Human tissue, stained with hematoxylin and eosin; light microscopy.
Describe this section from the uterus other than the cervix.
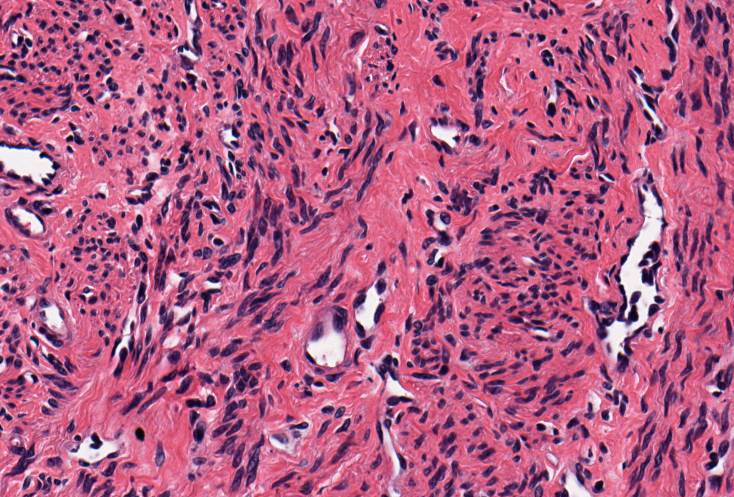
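Here spindle cells form short interlacing bundles running in varying directions across the field. Cytoplasm's scant and pink, cell borders indistinct. Nuclei are more crowded upper left than in the collagen-rich upper centre. Small thin-walled slit-like vessels are scattered throughout, one elongated near the right edge.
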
